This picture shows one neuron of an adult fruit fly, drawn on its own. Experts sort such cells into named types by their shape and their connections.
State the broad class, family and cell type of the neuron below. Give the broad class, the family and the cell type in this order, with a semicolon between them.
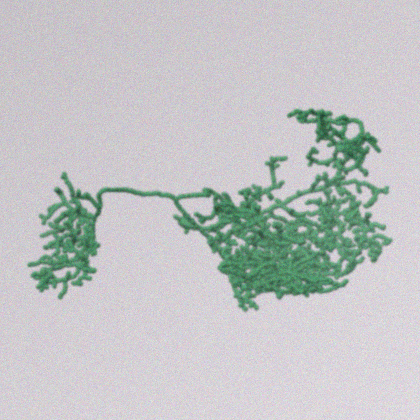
nerve-cord intrinsic neuron; hemilineage 13A; IN13A004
